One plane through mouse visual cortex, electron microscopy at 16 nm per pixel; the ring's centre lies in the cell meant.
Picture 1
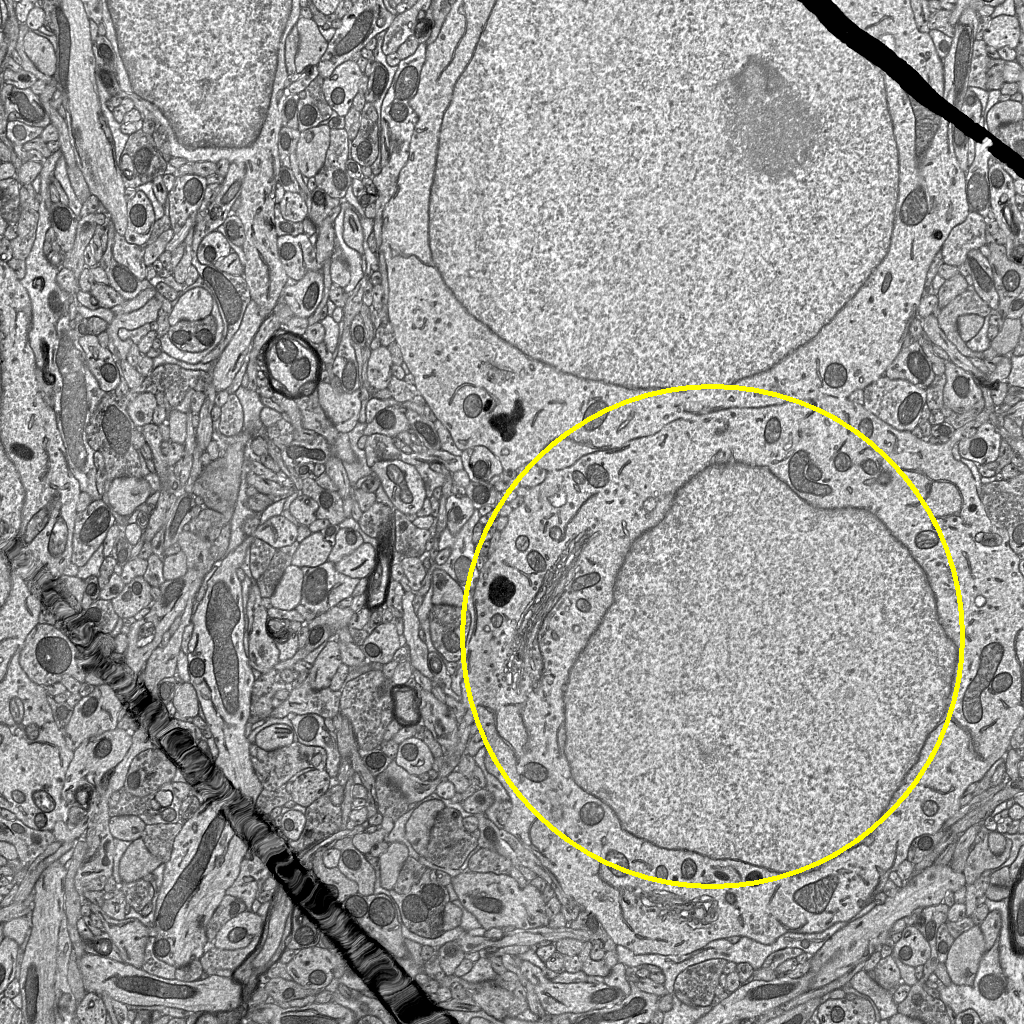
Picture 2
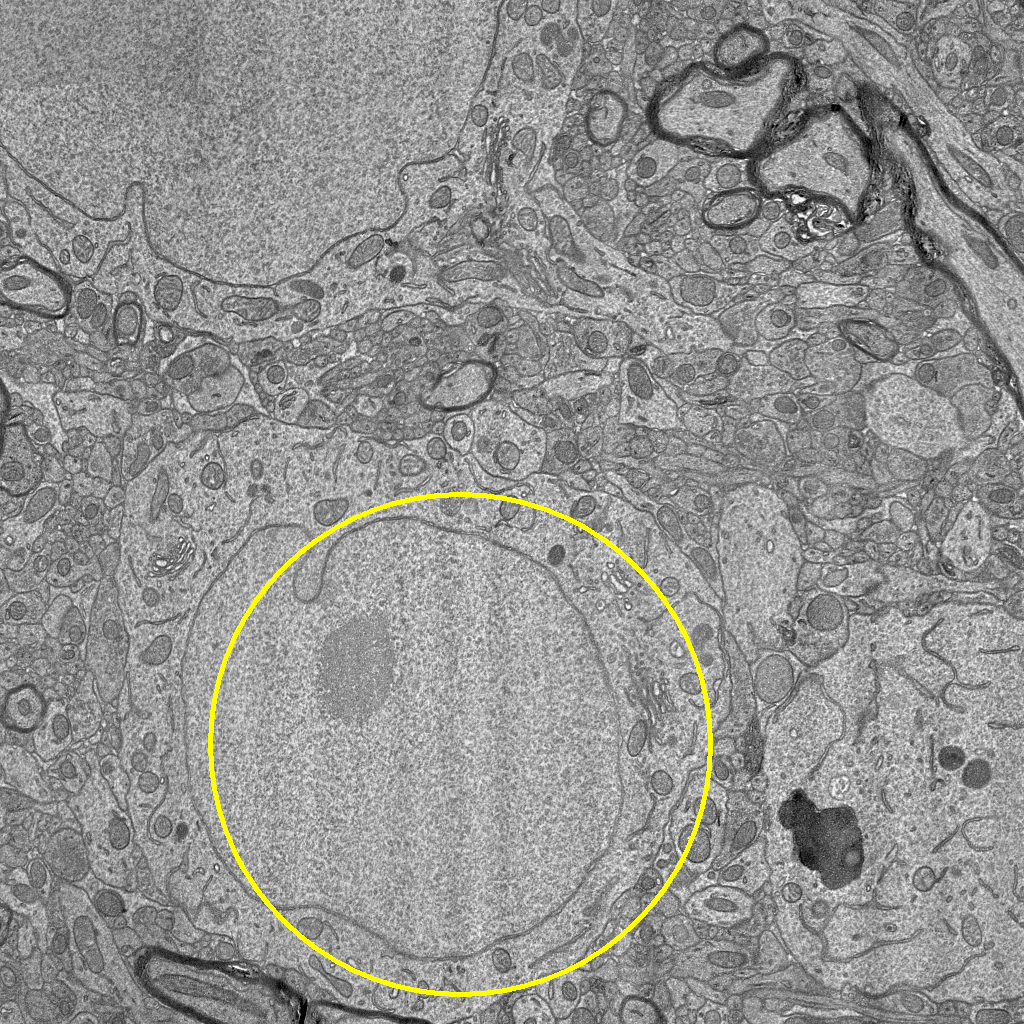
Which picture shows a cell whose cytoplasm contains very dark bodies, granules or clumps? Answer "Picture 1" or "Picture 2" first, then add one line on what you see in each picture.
Picture 1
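Picture 1: A single round, very dark dense body sits in the left cytoplasm just outside the Golgi stack.
Picture 2: No dark dense bodies are seen in the cytoplasm of this cell.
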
